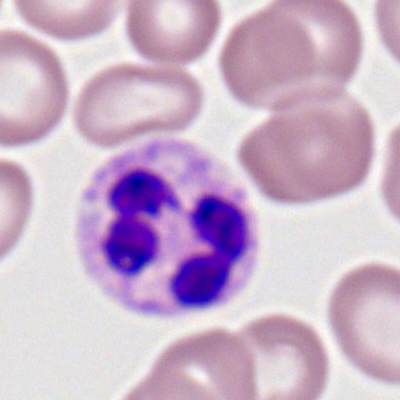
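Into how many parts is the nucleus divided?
Four separate lobes.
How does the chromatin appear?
Dense, dark purple and clumped.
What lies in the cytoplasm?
Fine lilac granules, scattered through pale pinkish-lilac cytoplasm.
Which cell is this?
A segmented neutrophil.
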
